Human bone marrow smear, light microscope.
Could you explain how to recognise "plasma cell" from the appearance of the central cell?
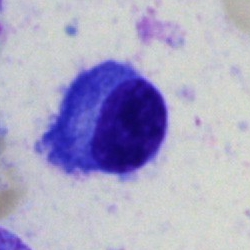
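The cell shown is a plasma cell. Its nucleus lies off-centre, pushed toward the right side, which is in keeping with that name.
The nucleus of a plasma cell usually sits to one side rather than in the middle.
The cytoplasm is abundant and stains a deep blue, which also agrees.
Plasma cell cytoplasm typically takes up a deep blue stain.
The chromatin is dense and stains dark purple. A paler band in the cytoplasm lies against the left border of the nucleus.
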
